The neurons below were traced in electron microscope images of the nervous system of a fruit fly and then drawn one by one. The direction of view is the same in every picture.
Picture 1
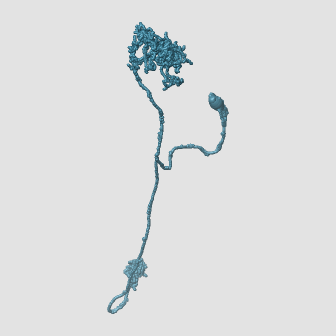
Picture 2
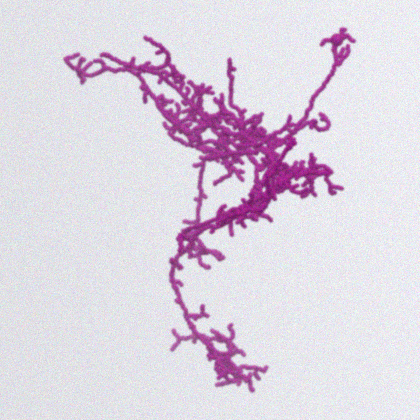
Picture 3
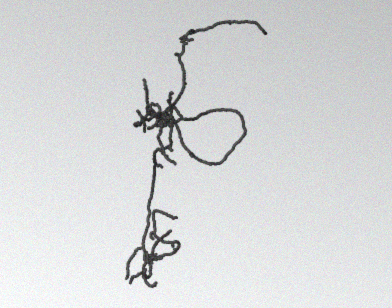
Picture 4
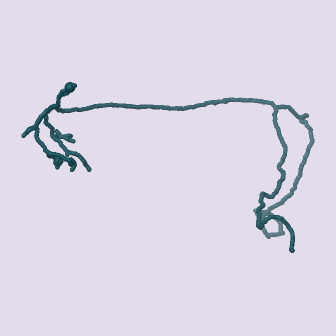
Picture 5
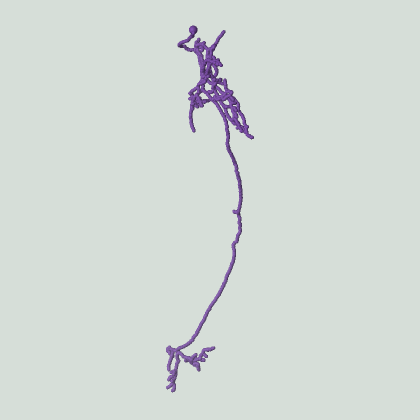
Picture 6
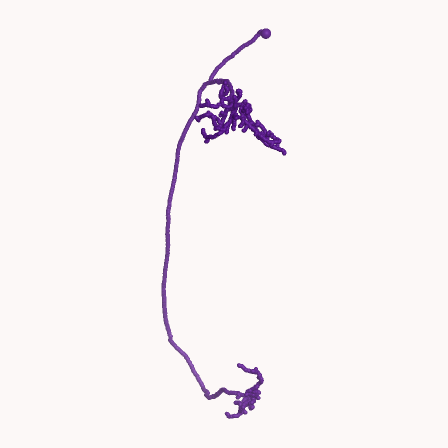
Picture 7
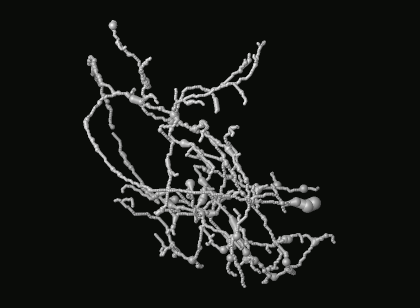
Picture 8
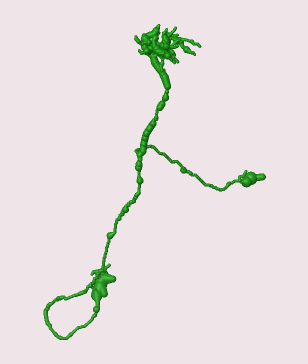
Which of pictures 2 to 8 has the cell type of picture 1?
8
